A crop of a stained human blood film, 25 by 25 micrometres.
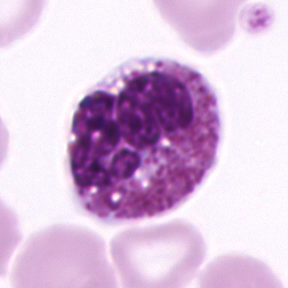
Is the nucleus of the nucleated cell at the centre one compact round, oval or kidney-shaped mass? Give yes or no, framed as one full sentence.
No, its nucleus is not undivided; it is divided into lobes or segments.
